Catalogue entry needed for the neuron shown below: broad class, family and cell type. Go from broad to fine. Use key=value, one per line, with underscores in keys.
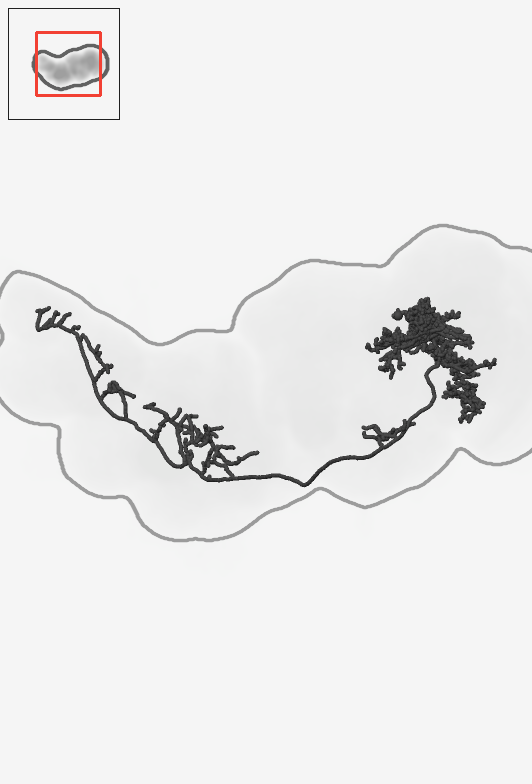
broad_class=descending neuron
family=hemilineage SMPpv2_ventral
cell_type=DNp69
